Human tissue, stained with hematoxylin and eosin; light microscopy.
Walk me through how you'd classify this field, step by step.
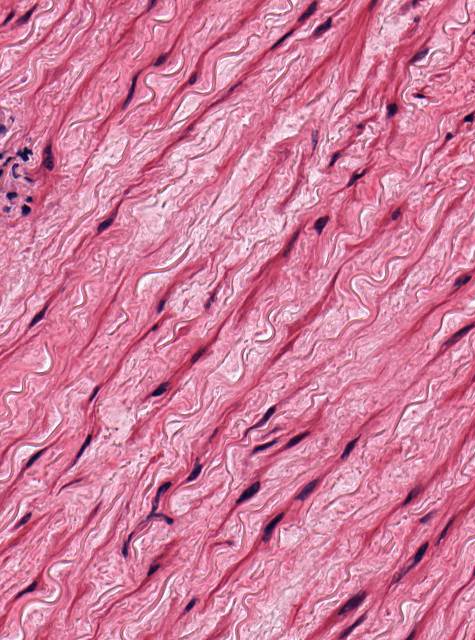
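The field mainly shows tunica media of an artery. First point: pink fibres fill the whole field, running diagonally from lower left to upper right, and many of them are wavy rather than straight.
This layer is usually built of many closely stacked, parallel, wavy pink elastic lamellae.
Second point: the scattered nuclei are elongated and spindle-shaped and lie parallel to the fibres.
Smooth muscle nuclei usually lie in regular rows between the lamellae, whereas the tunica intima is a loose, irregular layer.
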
